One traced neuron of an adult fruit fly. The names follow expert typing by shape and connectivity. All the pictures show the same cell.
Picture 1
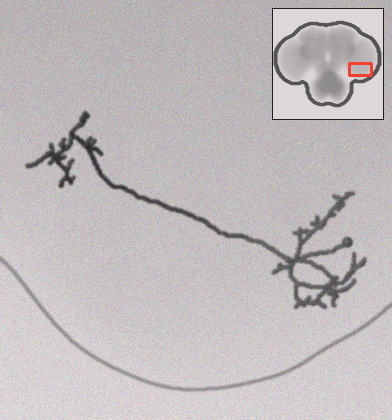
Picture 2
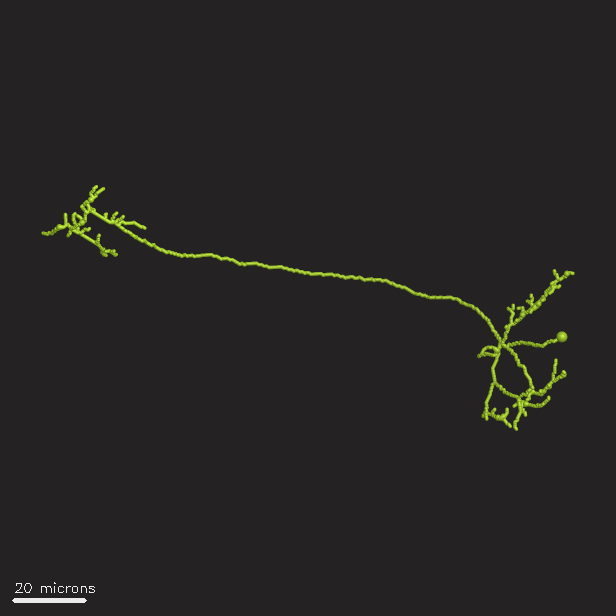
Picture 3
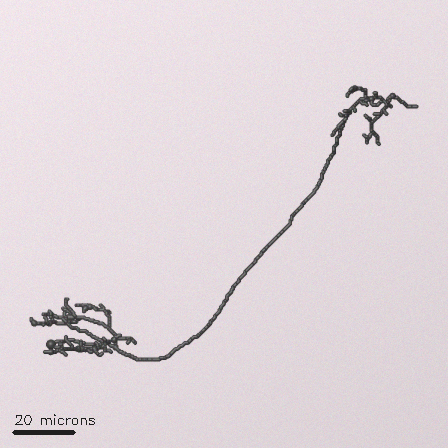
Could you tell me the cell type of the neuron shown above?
Tm5Y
